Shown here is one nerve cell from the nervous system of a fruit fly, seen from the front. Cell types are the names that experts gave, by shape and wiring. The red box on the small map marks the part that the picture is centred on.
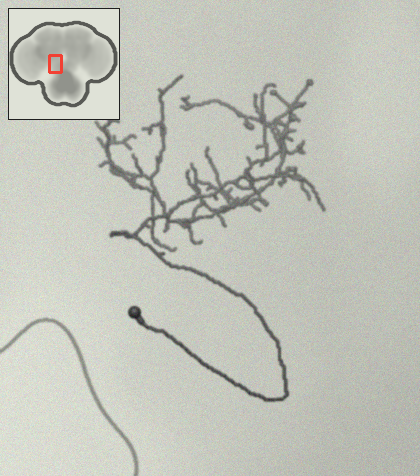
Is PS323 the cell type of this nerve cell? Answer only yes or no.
yes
